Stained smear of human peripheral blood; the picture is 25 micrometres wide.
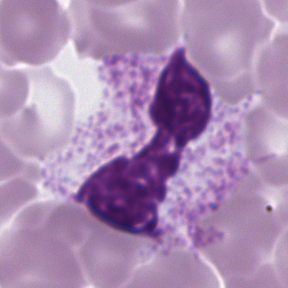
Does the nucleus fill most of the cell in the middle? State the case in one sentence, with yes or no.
No, the nucleus is surrounded by broad cytoplasm.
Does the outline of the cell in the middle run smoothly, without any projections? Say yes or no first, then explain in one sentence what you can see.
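No. The cell outline is irregular with small spiky projections along its right edge.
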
